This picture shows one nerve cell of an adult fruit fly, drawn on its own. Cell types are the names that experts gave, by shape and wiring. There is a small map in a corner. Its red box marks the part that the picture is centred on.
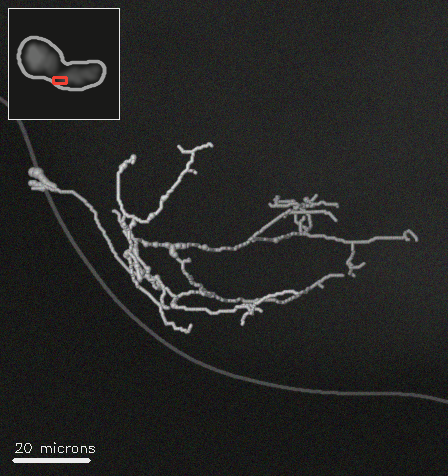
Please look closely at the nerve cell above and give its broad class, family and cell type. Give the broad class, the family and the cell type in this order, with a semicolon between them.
nerve-cord intrinsic neuron; hemilineage 13A; IN13A071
